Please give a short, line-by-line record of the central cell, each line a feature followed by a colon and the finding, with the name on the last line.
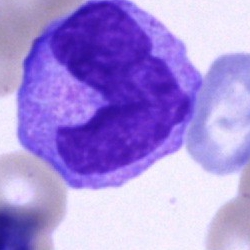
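Nucleus: kidney-shaped, deep notch opening to the left
Chromatin: dark purple, fairly dense, faintly mottled
Cytoplasm: pale lilac-blue, widest on the left side
Granules: fine, pinkish-purple, scattered through the cytoplasm
Name: monocyte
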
